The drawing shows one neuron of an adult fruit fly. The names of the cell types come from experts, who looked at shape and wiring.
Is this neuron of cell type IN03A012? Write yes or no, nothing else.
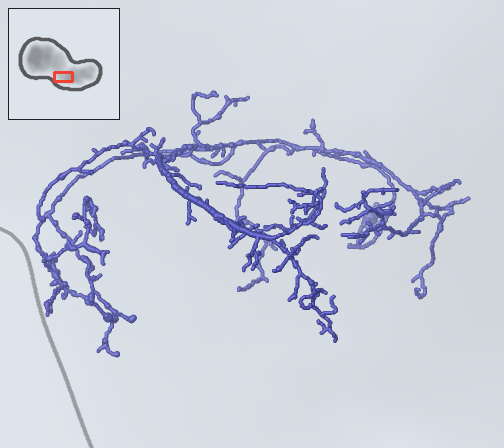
no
